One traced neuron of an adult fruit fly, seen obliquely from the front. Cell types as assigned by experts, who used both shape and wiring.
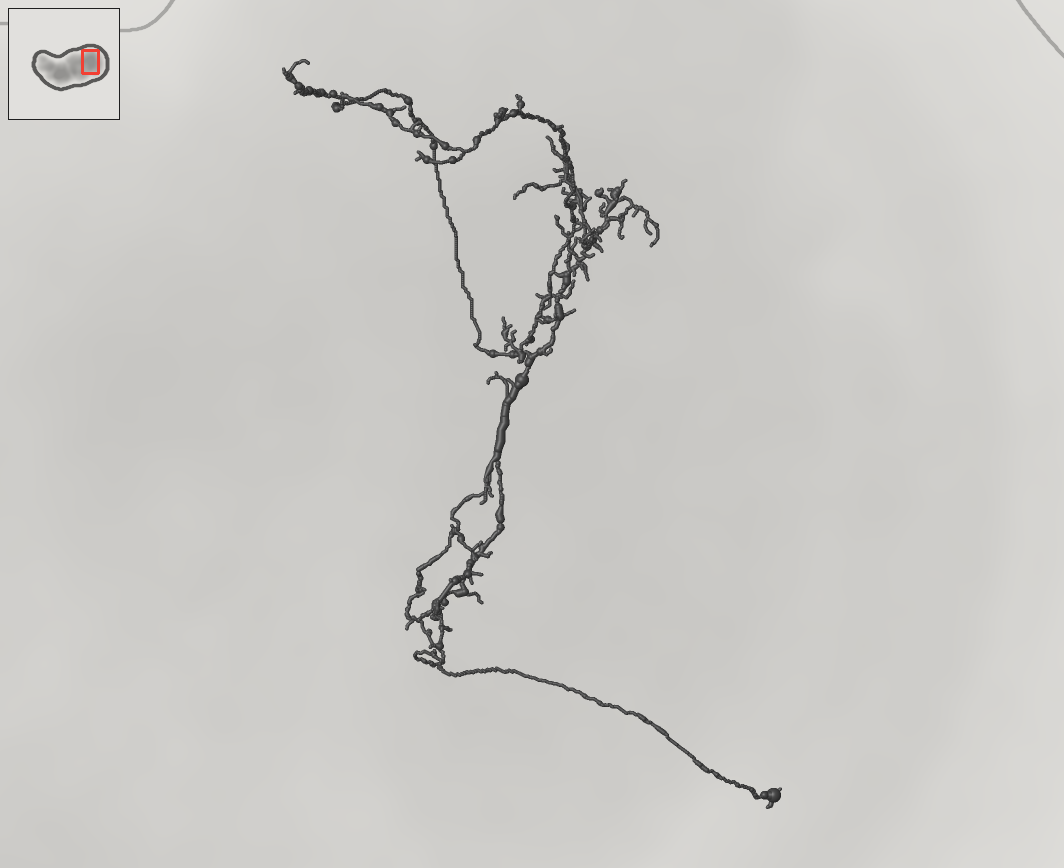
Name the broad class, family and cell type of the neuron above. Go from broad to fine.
central-brain intrinsic neuron; hemilineage WEDa2; PLP026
